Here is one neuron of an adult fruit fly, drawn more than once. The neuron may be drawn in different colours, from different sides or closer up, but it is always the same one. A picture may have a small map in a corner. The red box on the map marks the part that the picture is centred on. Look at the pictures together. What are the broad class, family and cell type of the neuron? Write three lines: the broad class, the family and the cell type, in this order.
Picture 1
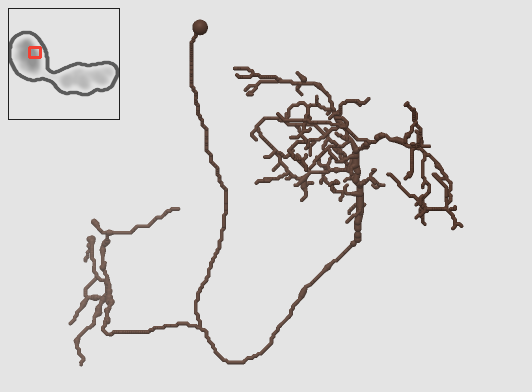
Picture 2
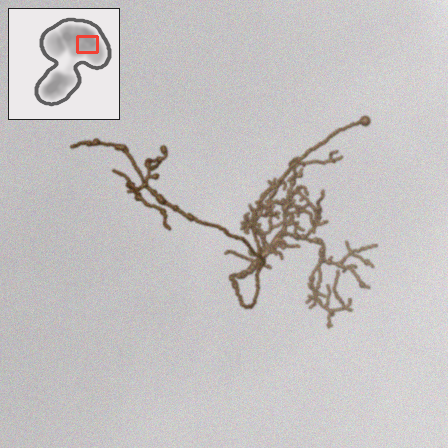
visual projection neuron
hemilineage VPNd1
LPLC4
